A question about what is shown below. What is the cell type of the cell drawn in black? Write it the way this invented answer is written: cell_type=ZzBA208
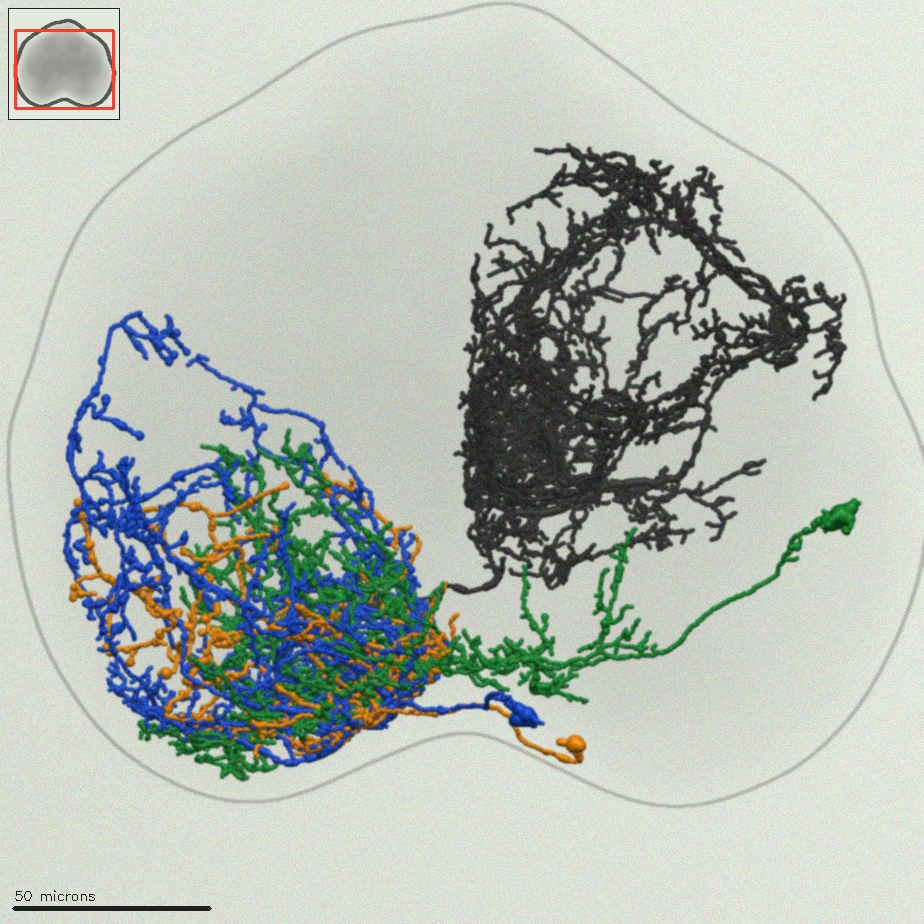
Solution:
cell_type=IN13B007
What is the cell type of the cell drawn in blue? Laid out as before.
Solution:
cell_type=IN13B011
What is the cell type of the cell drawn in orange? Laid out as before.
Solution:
cell_type=IN13B017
